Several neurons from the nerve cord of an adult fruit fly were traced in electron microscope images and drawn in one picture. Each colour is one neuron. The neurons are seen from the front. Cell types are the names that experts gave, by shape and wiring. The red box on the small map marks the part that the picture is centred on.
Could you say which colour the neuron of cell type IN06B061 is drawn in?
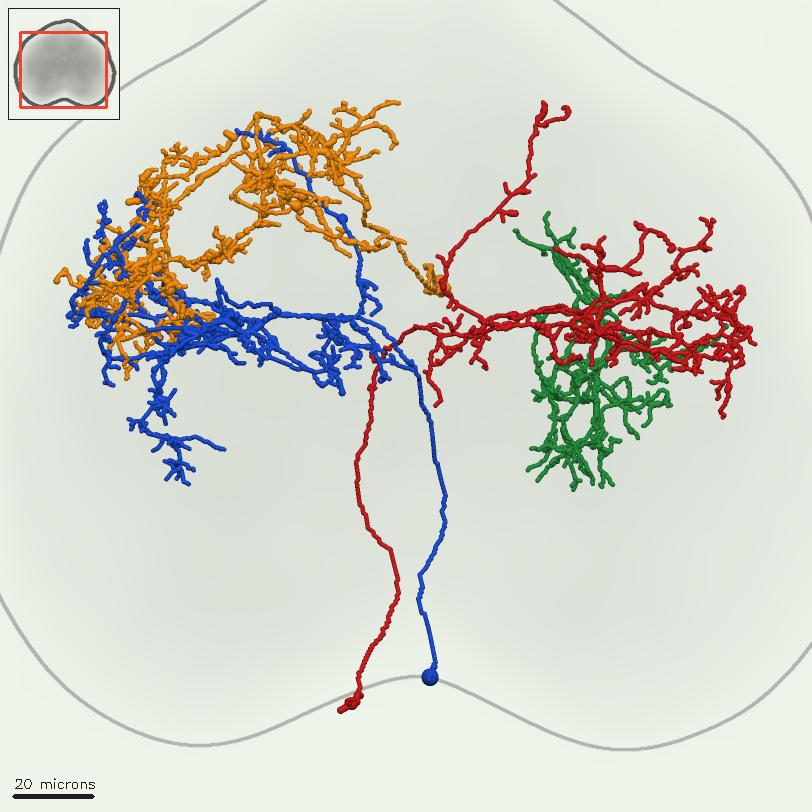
blue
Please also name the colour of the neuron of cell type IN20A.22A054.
green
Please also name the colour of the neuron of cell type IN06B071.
red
